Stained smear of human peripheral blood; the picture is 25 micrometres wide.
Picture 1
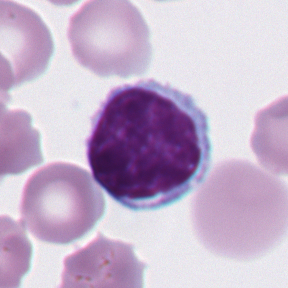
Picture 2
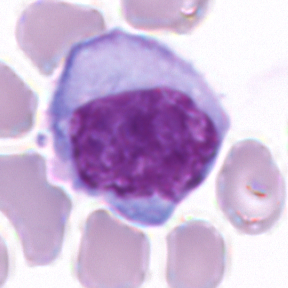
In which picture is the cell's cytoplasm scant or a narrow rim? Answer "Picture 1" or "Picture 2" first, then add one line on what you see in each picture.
Picture 1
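Picture 1: The cytoplasm forms only a thin rim around the nucleus.
Picture 2: The cytoplasm is plentiful and forms its broadest band above the nucleus.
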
